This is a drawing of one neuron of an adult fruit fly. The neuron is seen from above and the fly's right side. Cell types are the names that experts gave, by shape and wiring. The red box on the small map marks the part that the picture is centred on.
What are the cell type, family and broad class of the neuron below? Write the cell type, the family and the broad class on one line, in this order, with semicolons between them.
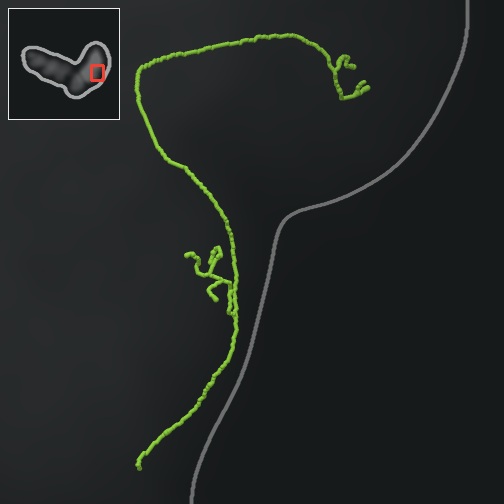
ORN_DA2; class olfactory; sensory neuron entering the brain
